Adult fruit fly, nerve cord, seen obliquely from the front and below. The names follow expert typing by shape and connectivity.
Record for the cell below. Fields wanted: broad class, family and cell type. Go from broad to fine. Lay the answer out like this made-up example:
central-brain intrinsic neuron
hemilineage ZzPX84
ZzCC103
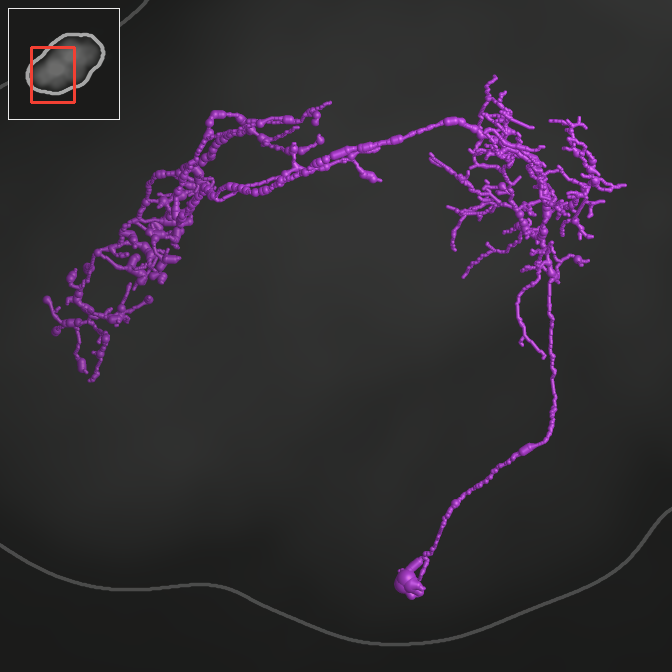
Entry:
nerve-cord intrinsic neuron
hemilineage 07B
IN07B023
